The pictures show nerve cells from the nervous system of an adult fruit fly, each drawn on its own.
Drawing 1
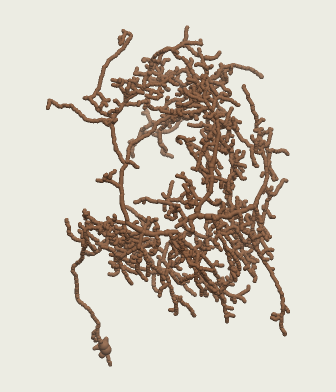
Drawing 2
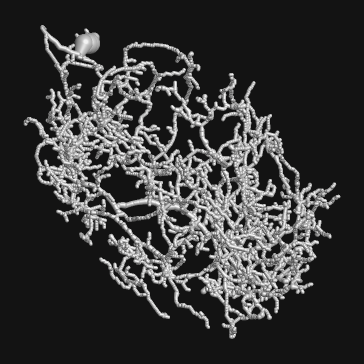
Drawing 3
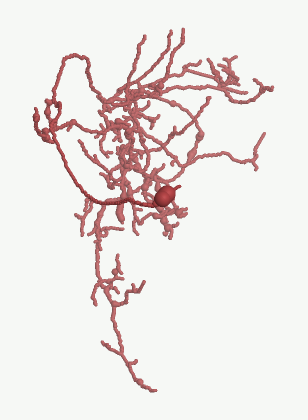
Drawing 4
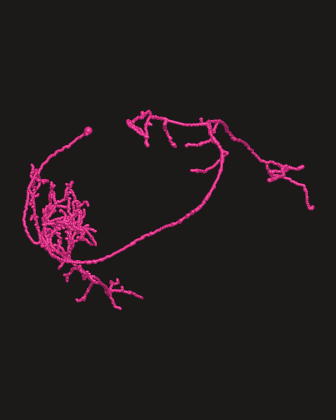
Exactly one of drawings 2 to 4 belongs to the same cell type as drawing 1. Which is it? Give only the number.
2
